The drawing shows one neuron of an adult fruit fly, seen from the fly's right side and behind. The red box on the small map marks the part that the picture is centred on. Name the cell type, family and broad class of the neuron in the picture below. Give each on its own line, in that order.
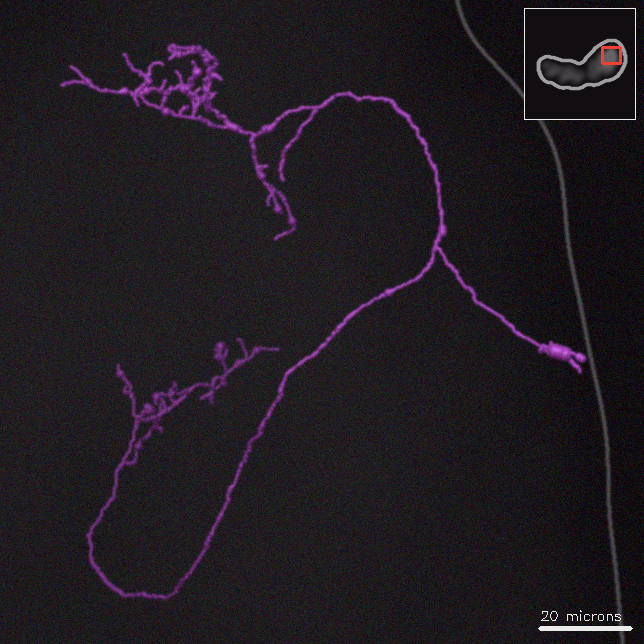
SIP003_b
hemilineage AOTUv4_dorsal
central-brain intrinsic neuron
